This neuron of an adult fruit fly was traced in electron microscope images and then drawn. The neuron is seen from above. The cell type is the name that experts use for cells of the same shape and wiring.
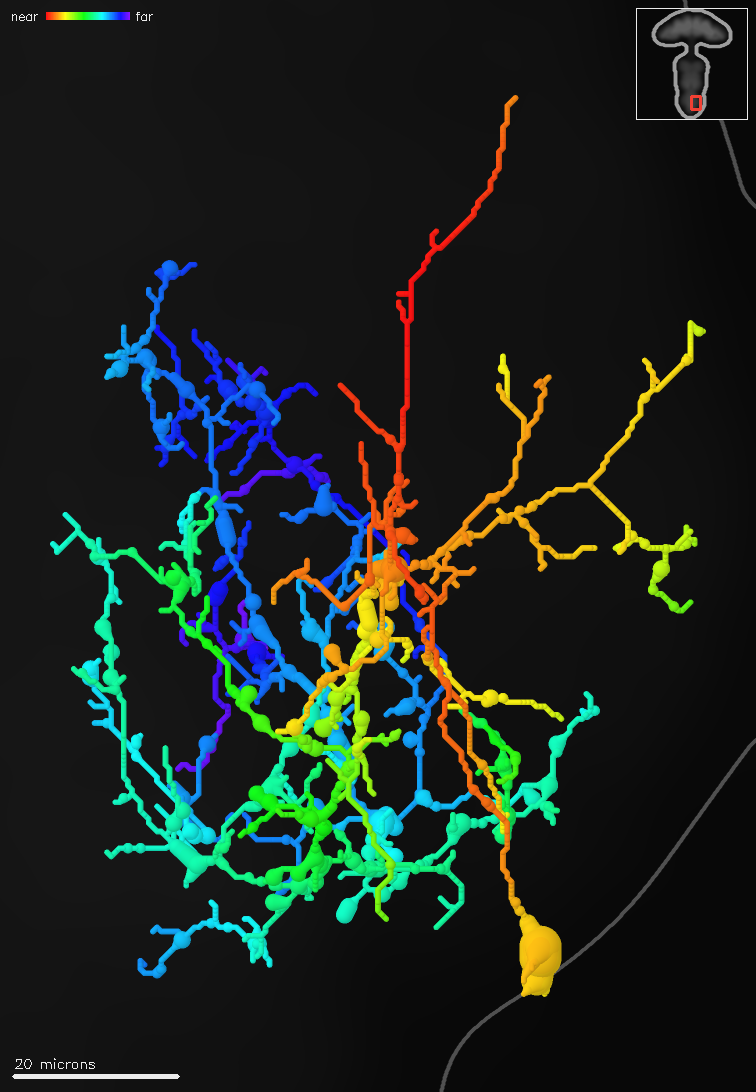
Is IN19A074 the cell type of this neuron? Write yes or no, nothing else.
yes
